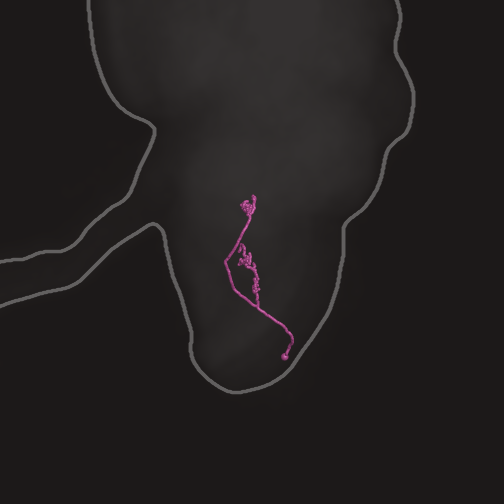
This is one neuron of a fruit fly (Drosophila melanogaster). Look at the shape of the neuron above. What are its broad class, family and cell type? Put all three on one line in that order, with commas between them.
optic-lobe intrinsic neuron, Tm, Tm33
